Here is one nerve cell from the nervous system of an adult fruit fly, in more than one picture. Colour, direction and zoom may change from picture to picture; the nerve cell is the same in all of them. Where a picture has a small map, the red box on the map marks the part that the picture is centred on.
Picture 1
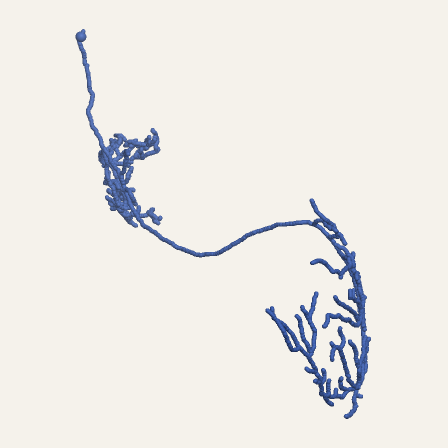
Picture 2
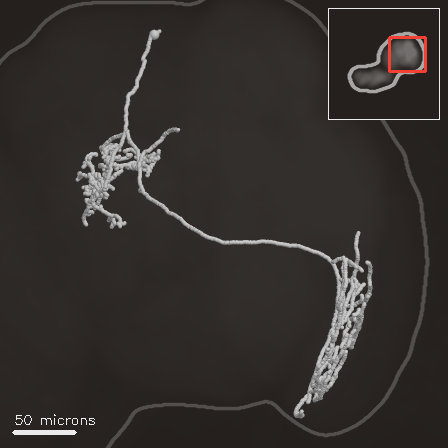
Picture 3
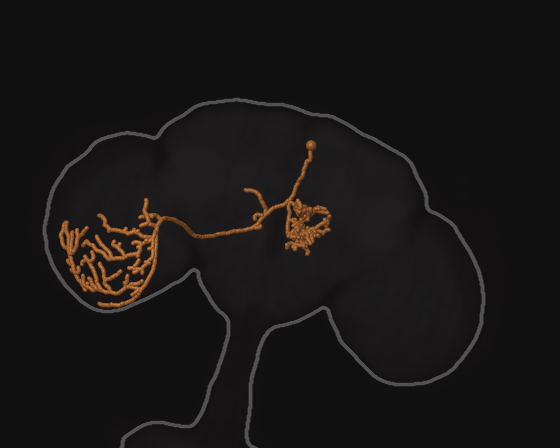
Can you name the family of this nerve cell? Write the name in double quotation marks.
"hemilineage DM1_posterior"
